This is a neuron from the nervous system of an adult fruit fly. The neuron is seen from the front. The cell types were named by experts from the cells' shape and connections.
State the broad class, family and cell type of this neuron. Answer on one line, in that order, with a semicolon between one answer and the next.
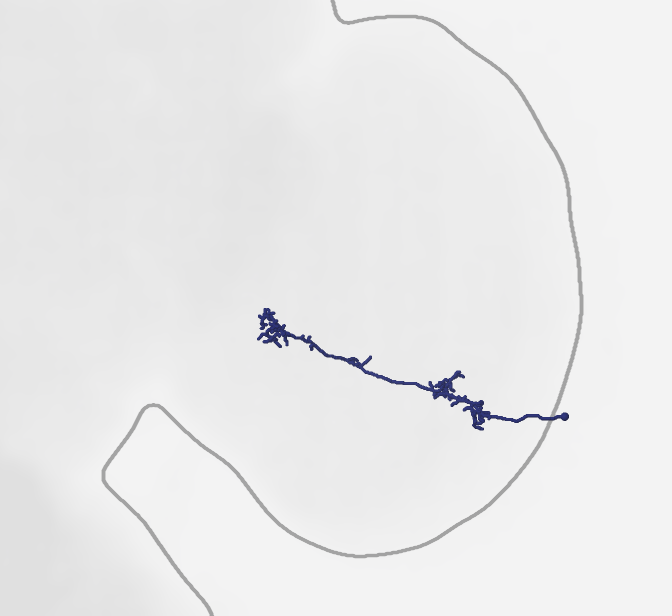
optic-lobe intrinsic neuron; Tm; Tm5Y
